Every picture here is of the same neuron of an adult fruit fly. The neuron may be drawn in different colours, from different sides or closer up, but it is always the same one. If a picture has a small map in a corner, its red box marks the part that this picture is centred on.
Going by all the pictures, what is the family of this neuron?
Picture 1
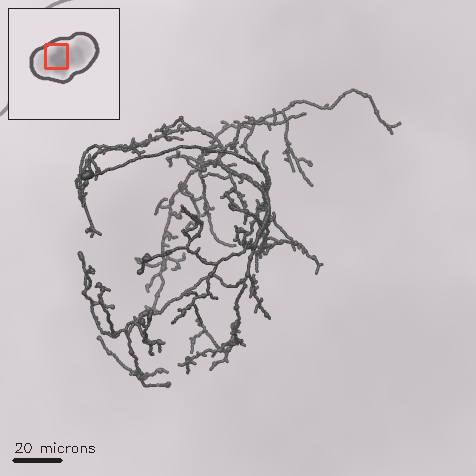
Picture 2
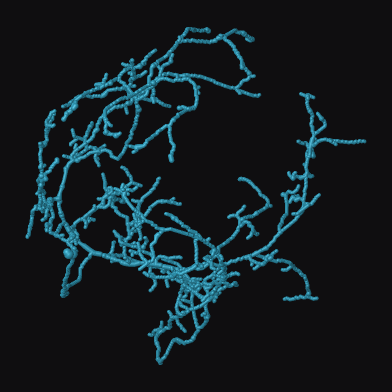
hemilineage 04B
